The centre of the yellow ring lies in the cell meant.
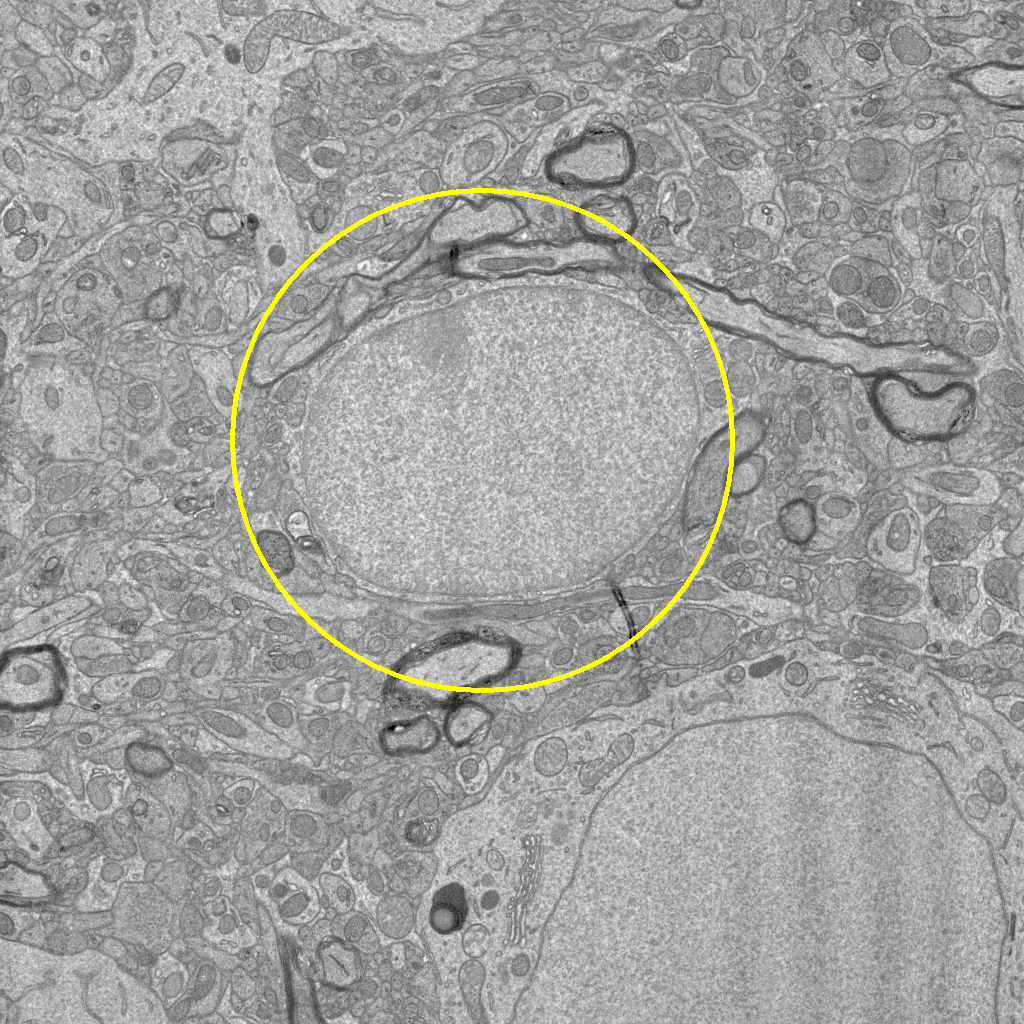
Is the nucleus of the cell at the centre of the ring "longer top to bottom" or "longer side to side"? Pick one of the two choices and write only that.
Longer side to side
